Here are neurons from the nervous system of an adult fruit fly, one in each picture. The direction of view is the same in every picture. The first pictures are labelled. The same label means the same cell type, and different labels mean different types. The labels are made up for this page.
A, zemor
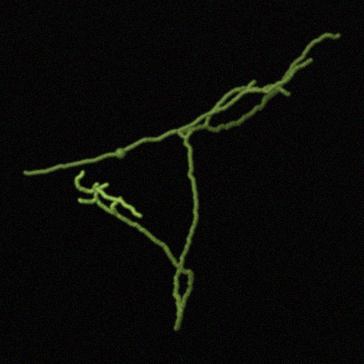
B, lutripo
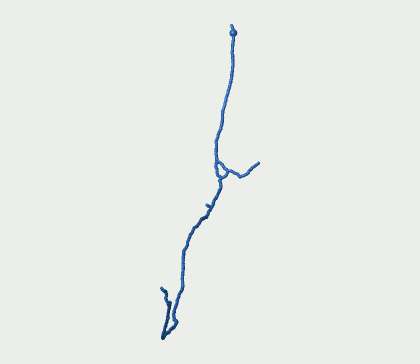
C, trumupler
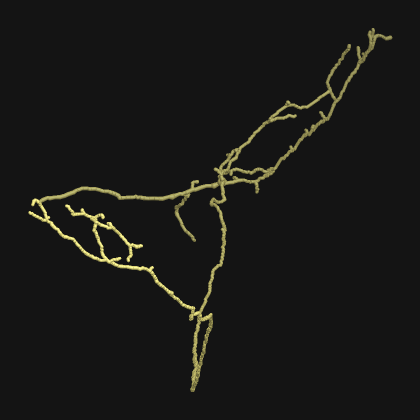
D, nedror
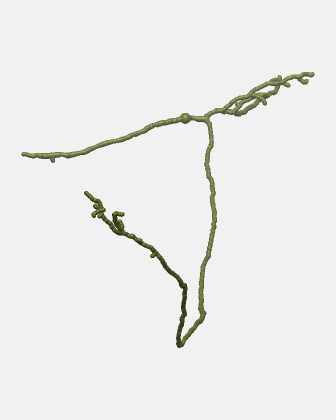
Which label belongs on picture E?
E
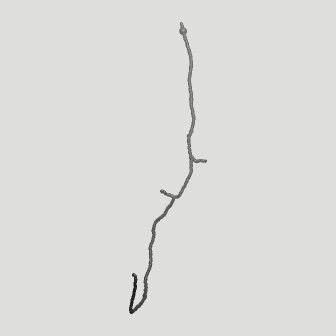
lutripo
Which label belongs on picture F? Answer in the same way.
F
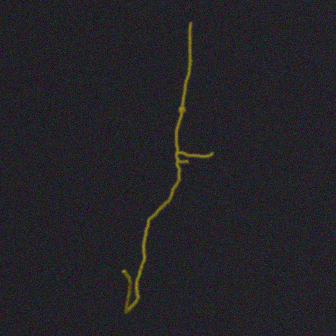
lutripo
